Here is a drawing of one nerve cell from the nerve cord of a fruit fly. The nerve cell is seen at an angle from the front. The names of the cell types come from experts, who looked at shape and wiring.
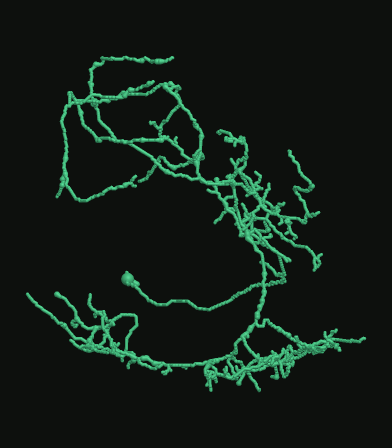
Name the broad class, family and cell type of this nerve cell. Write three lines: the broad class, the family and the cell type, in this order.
nerve-cord intrinsic neuron
hemilineage 04B
IN04B068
